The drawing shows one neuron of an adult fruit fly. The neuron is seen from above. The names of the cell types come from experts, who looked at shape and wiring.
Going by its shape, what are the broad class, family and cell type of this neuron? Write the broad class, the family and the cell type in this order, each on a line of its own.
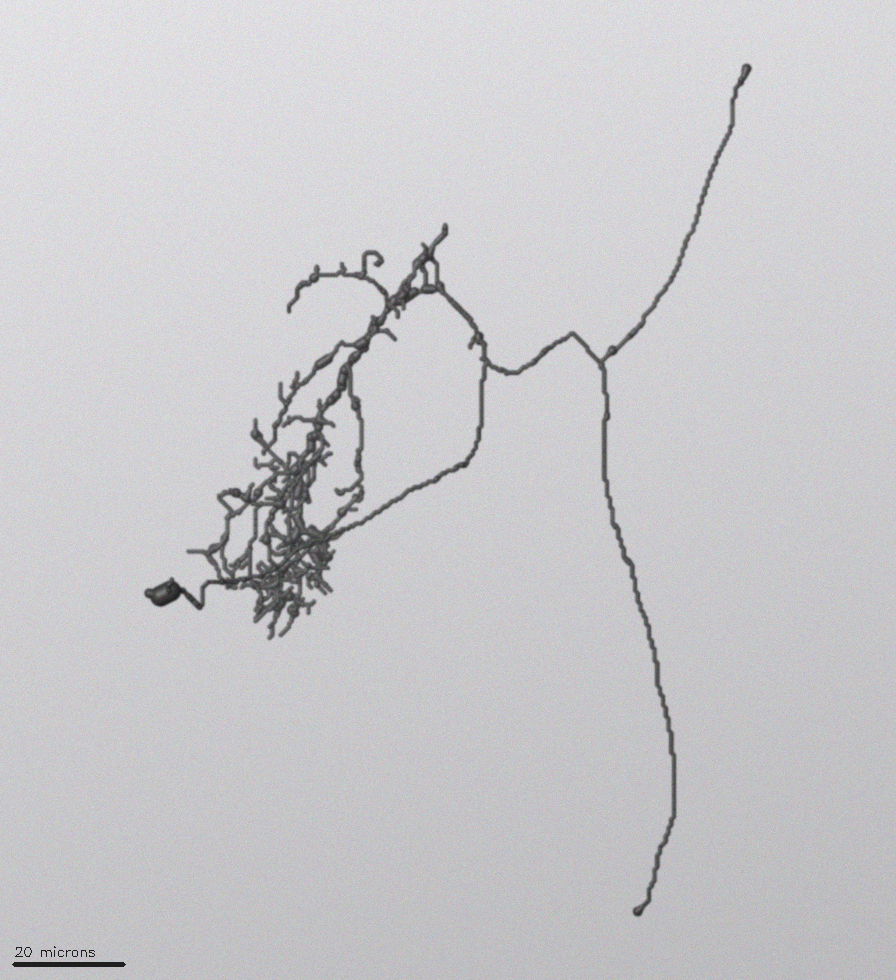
nerve-cord intrinsic neuron
hemilineage 23B
IN23B071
